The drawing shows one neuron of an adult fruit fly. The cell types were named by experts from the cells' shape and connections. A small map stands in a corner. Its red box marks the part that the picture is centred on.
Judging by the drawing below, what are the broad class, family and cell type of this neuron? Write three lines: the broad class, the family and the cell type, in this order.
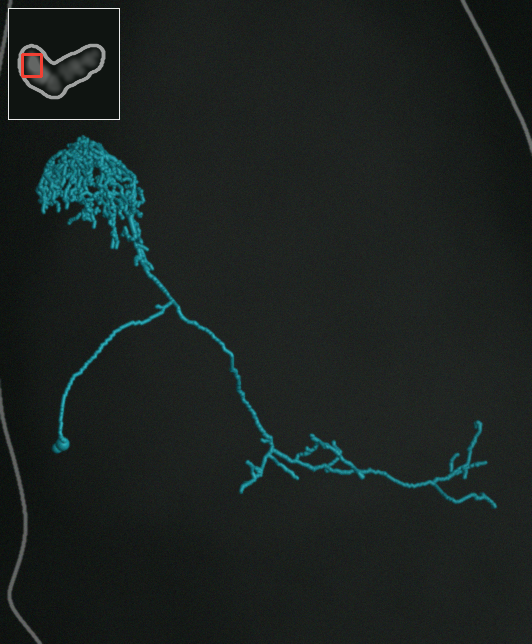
central-brain intrinsic neuron
hemilineage CREa2_ventral
AOTU016_b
